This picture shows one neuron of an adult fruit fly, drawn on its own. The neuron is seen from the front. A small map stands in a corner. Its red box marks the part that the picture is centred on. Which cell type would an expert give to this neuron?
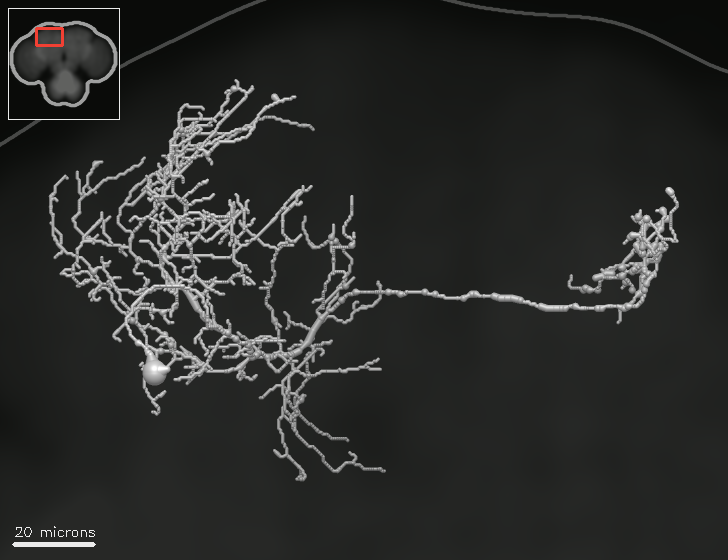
SMP043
